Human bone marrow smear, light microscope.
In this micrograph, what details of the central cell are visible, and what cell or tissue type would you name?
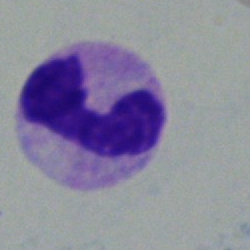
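The outline of the cell is round and smooth. Its nucleus forms a curved band bent into a U, with the hollow of the U facing upward. Chromatin is dense and dark purple. Nucleoli are not visible. The cell is a band neutrophil.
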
